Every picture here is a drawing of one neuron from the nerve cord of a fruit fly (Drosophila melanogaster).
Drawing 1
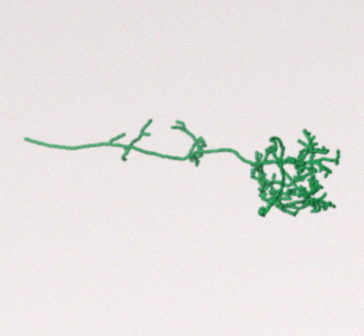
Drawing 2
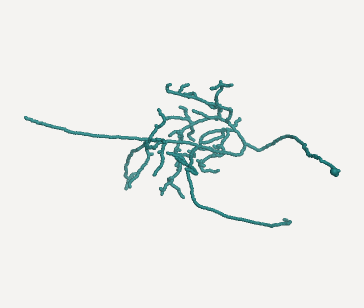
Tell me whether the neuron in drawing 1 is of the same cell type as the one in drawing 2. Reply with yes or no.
no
